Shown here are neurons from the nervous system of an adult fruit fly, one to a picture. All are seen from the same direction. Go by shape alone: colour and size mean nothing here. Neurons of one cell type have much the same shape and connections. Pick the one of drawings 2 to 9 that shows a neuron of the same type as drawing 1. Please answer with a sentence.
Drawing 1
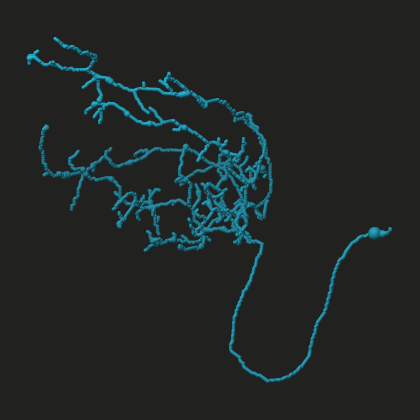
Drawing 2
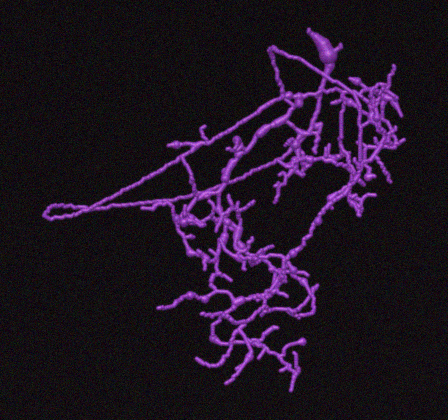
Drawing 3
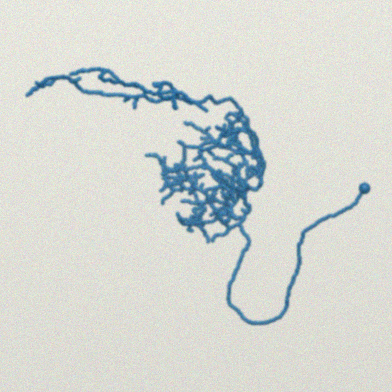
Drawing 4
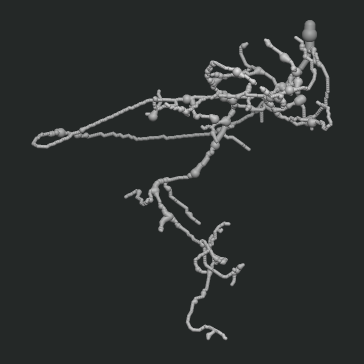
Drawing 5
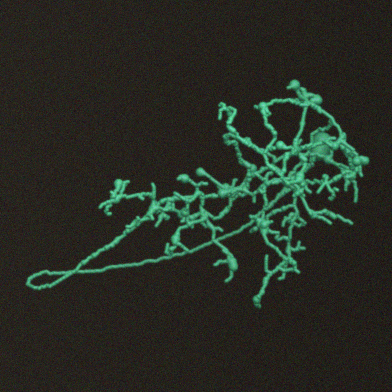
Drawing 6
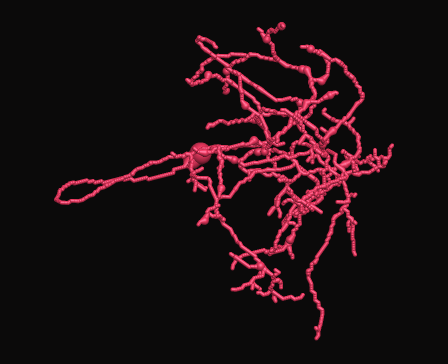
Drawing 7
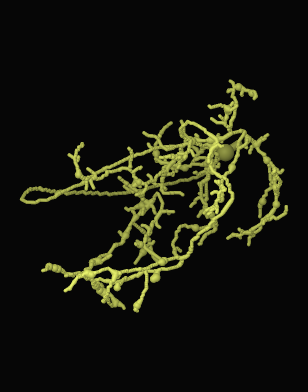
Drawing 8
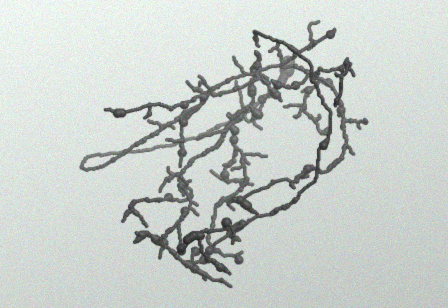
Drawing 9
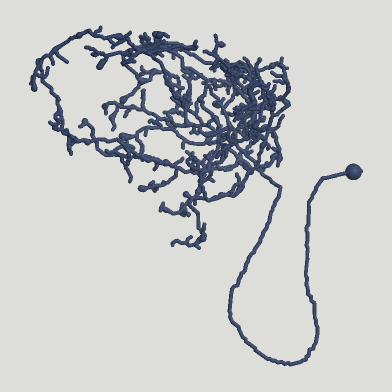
Drawing 3 shows a neuron of the same cell type.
